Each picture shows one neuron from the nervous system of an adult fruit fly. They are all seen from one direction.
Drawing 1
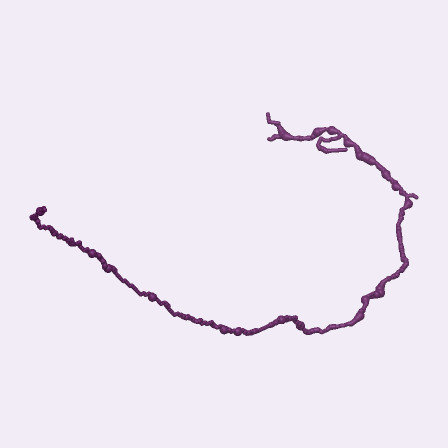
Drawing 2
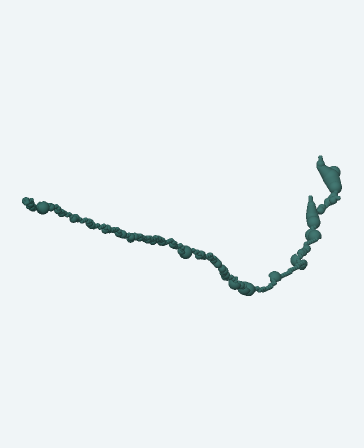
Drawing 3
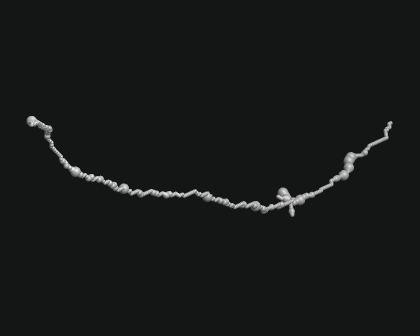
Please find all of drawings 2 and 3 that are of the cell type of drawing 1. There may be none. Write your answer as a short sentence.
Drawing 2 and drawing 3 are of the same cell type.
